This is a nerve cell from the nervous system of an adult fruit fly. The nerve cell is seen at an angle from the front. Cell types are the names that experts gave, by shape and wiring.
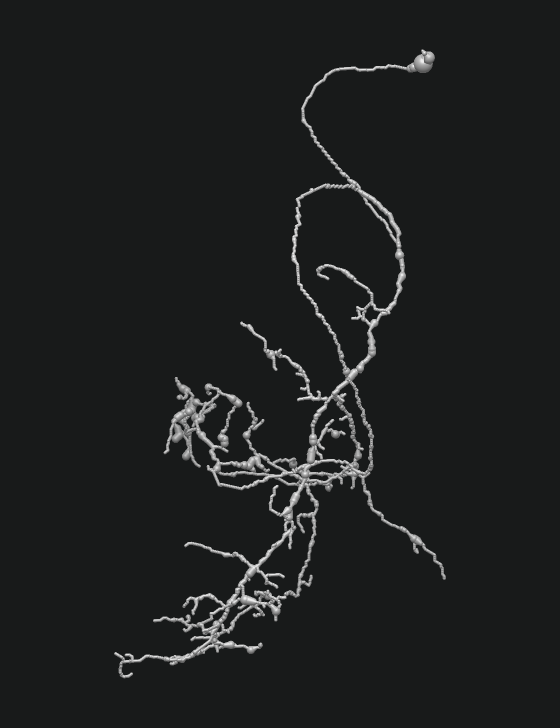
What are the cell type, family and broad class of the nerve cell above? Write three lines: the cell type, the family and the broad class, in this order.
CB2000
hemilineage PSp2
central-brain intrinsic neuron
